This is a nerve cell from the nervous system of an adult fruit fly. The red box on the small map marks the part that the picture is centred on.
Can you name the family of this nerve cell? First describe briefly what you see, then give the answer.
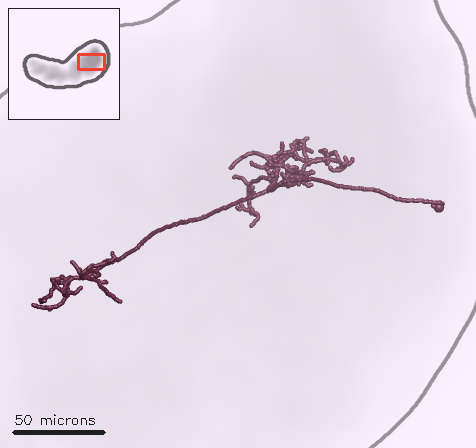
Its cell body lies on the right of the picture. By the scale bar it is about 250 microns wide in this view. Its broad class is central-brain intrinsic neuron. The family is hemilineage VLPa2.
